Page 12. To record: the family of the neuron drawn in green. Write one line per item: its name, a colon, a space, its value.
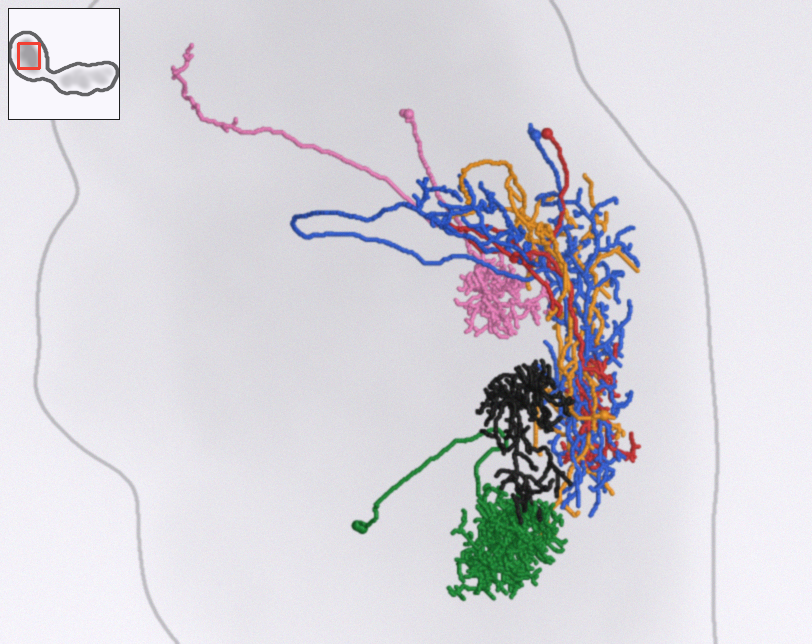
family: Li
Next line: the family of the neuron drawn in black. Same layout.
family: Li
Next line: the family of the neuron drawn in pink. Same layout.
family: hemilineage VPNd2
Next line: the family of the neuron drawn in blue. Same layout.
family: LoVP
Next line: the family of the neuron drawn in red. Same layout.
family: hemilineage VLPp&l1_anterior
